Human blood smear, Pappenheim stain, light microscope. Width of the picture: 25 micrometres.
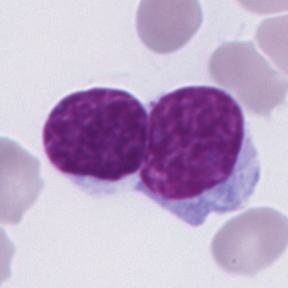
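Myeloblast in a stained smear of peripheral blood, its nucleus measuring about 17 by 10 micrometres. Searching both lobes, I can find no nucleoli in either. The cytoplasm is only a scanty, pale grey-blue rim, and most of it lies below and to the right of the nucleus. At the lower right, its edge looks irregular rather than smooth.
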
